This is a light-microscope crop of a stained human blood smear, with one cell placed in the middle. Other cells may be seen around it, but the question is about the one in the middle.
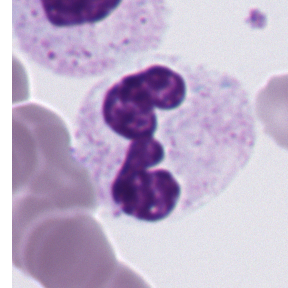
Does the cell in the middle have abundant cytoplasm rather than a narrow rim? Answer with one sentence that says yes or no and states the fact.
Yes, the cell's cytoplasm around the nucleus is ample.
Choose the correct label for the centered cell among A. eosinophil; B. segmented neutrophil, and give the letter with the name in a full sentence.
Option B is the correct option, with the middle cell being a segmented neutrophil.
